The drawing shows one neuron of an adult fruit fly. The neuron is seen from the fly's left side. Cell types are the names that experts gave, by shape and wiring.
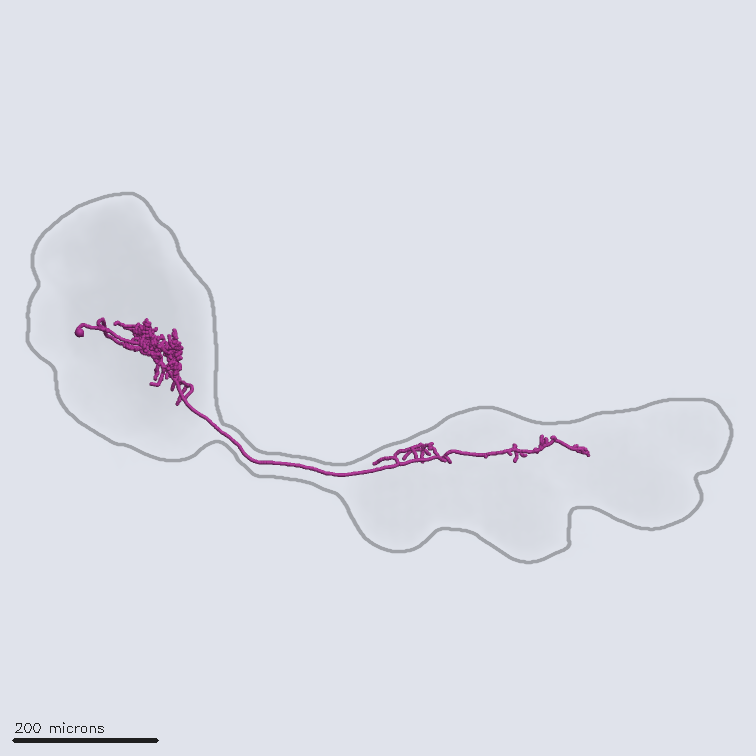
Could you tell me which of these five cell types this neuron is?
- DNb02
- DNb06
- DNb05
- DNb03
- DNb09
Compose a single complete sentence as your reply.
This neuron represents the cell type DNb02.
